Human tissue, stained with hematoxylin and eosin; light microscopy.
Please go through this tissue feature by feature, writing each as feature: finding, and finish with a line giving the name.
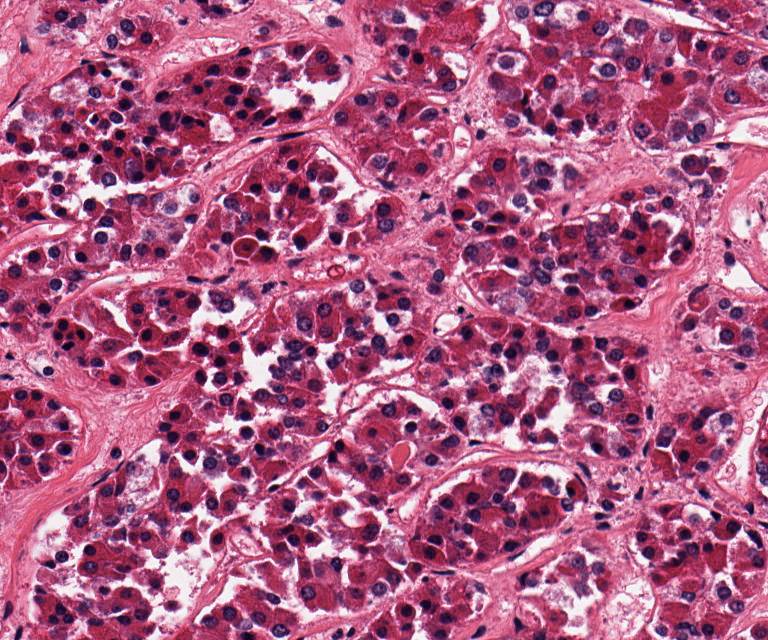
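Arrangement: rounded cell nests throughout, separated by thin pink fibrous septa
Nuclei: mostly round and dark, one per cell
Cytoplasm: mostly deep pink; scattered cells paler, greyish-purple and bubbly
Septa: flattened, dark, elongated nuclei lining thin-walled spaces
Name: pituitary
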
